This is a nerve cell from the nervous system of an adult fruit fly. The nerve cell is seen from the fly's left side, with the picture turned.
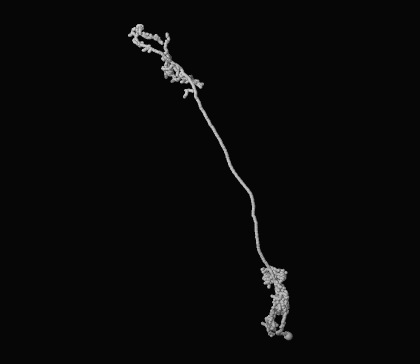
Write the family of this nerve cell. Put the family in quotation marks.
"DNde"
